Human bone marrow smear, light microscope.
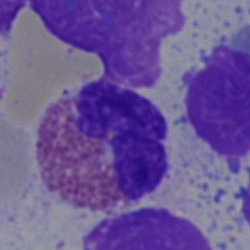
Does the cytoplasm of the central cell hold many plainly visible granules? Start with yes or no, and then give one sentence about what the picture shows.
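Yes. The cytoplasm is packed with pinkish-orange granules.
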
